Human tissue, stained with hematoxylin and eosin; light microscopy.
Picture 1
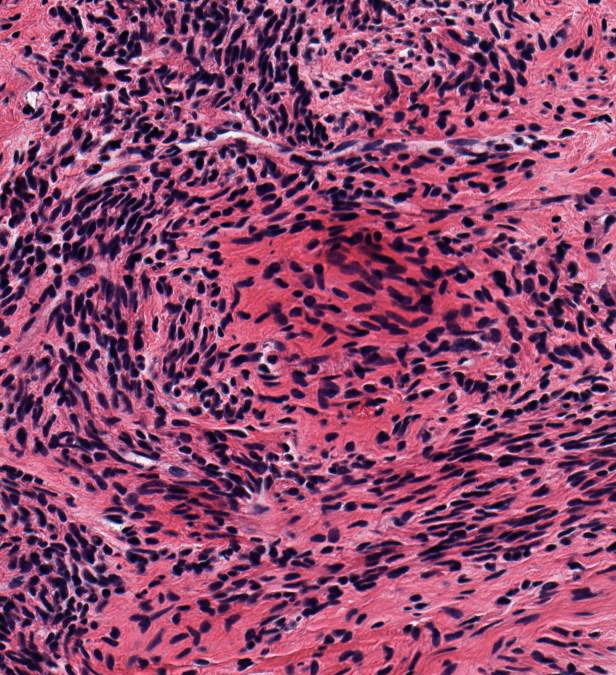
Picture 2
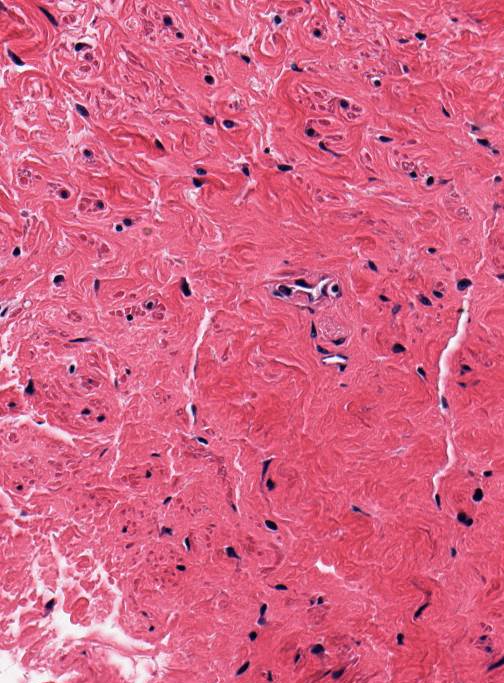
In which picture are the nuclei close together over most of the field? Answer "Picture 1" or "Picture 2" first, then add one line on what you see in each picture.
Picture 1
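In picture 1: The cytoplasm is scant and its borders are indistinct, so the nuclei look crowded.
In picture 2: Nuclei are sparse and scattered, small, dark and spindle to oval in shape.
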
